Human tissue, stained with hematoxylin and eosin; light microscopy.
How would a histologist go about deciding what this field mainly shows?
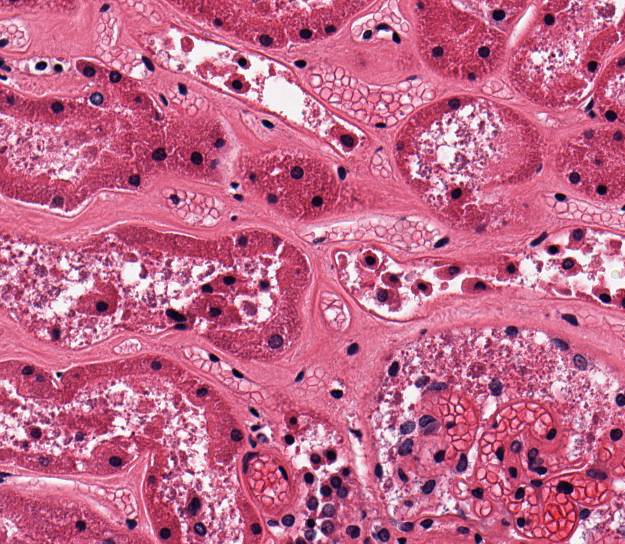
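That's cortical labyrinth of the kidney. Its tubules have one layer of cuboidal cells with abundant granular eosinophilic cytoplasm and small, round, dark nuclei.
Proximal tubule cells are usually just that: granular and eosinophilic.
Lower right has a rounded cluster of looped capillaries swollen with red cells.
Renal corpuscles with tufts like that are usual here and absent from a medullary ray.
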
